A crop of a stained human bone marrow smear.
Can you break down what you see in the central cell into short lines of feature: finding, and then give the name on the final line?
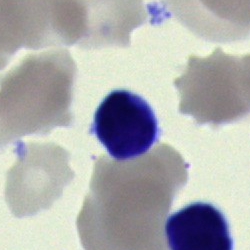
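Outline: round and smooth
Cytoplasm: no clear rim around the nucleus
Chromatin: dense, a deep and fairly even blue-purple
Nucleoli: none to be seen
Name: lymphocyte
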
